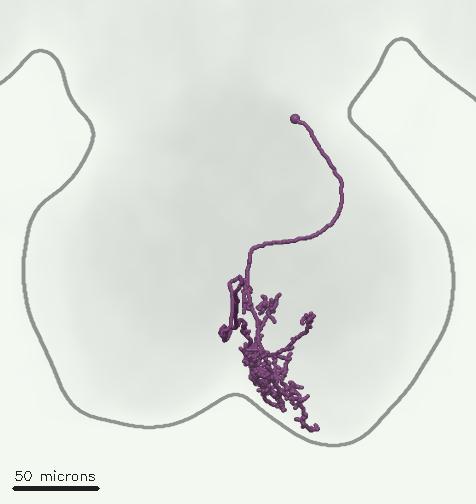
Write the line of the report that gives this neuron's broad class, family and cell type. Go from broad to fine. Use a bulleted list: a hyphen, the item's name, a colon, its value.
- broad class: nerve-cord intrinsic neuron
- family: hemilineage 23B
- cell type: IN23B089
